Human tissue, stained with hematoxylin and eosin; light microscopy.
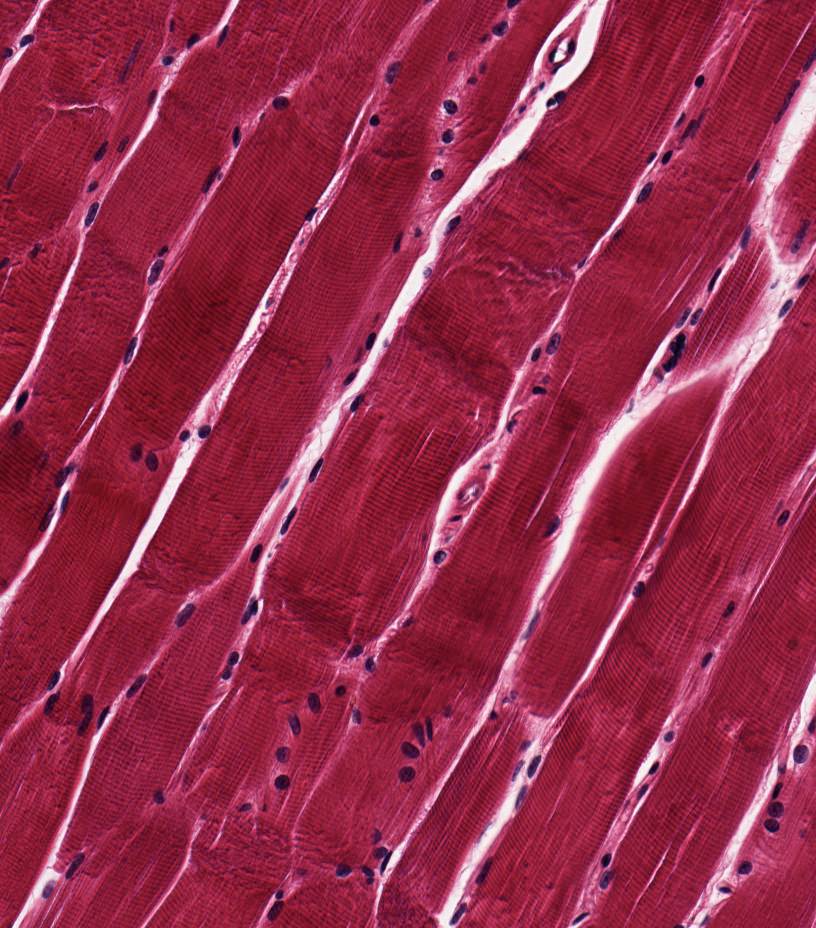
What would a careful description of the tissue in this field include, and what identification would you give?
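Look at the fine cross-striations running across these fibres at right angles to their length. The oval, dark purple nuclei sit at the fibre edges, not in the middle, and the fibres run side by side, unbranched, never joining one another. Their cytoplasm is deep red-pink throughout. This is skeletal muscle.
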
